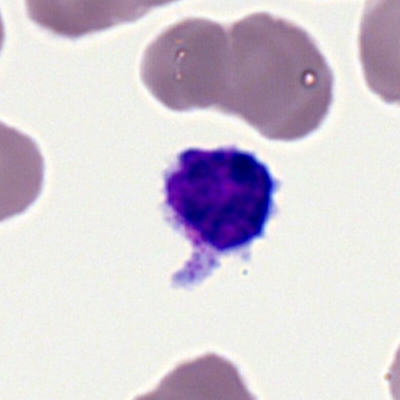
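Lymphocyte, central cell. Around the cell body the nucleus fills nearly everything; almost no cytoplasm visible. Chromatin dark purple, coarsely clumped into darker patches. Pale bluish tail of cytoplasm projecting from the lower left. Cell edge slightly ragged rather than smooth.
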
